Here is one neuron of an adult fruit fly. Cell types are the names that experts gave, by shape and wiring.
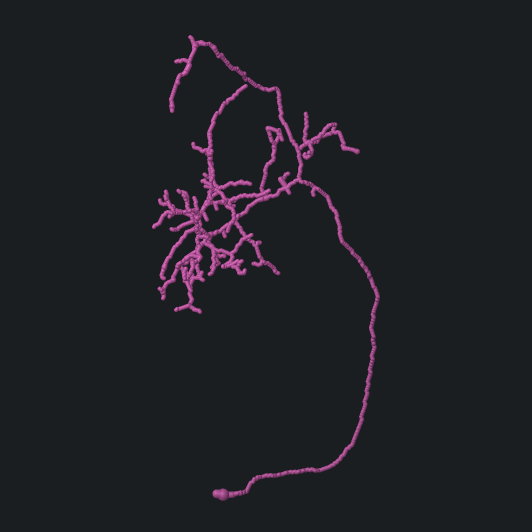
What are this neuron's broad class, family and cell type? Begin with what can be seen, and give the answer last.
Its cell body lies at the bottom of the picture. The picture shows dozens of branch ends. Its broad class is central-brain intrinsic neuron. Its family is hemilineage MX3. Its cell type is CB3743.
